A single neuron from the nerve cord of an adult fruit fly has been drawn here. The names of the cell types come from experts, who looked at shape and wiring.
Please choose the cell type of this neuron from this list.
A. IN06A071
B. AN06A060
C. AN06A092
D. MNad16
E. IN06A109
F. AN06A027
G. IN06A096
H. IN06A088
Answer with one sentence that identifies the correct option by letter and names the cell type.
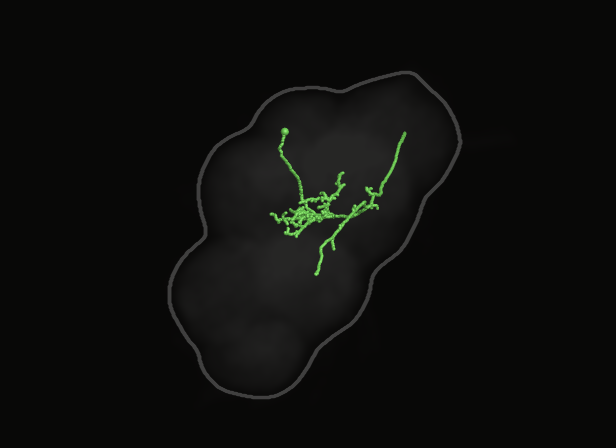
The neuron is identified as AN06A092, the cell type in option C.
